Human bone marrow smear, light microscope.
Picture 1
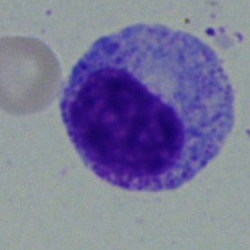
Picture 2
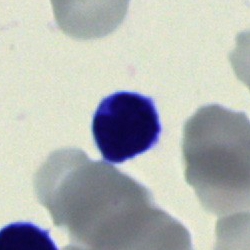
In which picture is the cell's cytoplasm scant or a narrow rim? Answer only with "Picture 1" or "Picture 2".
Picture 2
